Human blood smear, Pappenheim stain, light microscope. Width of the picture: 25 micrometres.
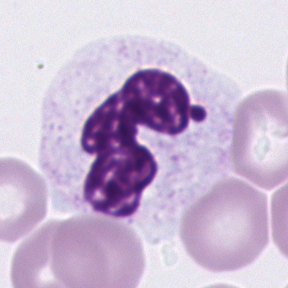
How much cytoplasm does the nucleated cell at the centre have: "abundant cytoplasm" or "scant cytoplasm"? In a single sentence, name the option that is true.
There is abundant cytoplasm around the nucleus of this cell.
